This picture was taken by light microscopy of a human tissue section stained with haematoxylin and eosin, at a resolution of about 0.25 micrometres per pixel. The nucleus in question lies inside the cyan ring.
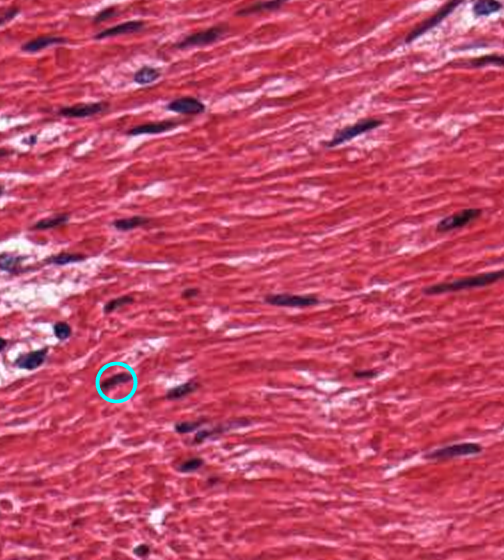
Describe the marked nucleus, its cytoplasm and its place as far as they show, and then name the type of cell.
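The nucleus is elongated and cigar-shaped with blunt, rounded ends, and it is stained dark purple fairly evenly along its length. The long axis of the nucleus runs obliquely, rising from lower left to upper right, in the same direction as the pink fibres around it. The cytoplasm around the nucleus is deep pink and streaky, and no sharp cell border separates it from the neighbouring pink strands. The cell lies within a tightly packed sheet of parallel pink fibres, with other elongated nuclei nearby lying in the same direction. It is a smooth muscle cell.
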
